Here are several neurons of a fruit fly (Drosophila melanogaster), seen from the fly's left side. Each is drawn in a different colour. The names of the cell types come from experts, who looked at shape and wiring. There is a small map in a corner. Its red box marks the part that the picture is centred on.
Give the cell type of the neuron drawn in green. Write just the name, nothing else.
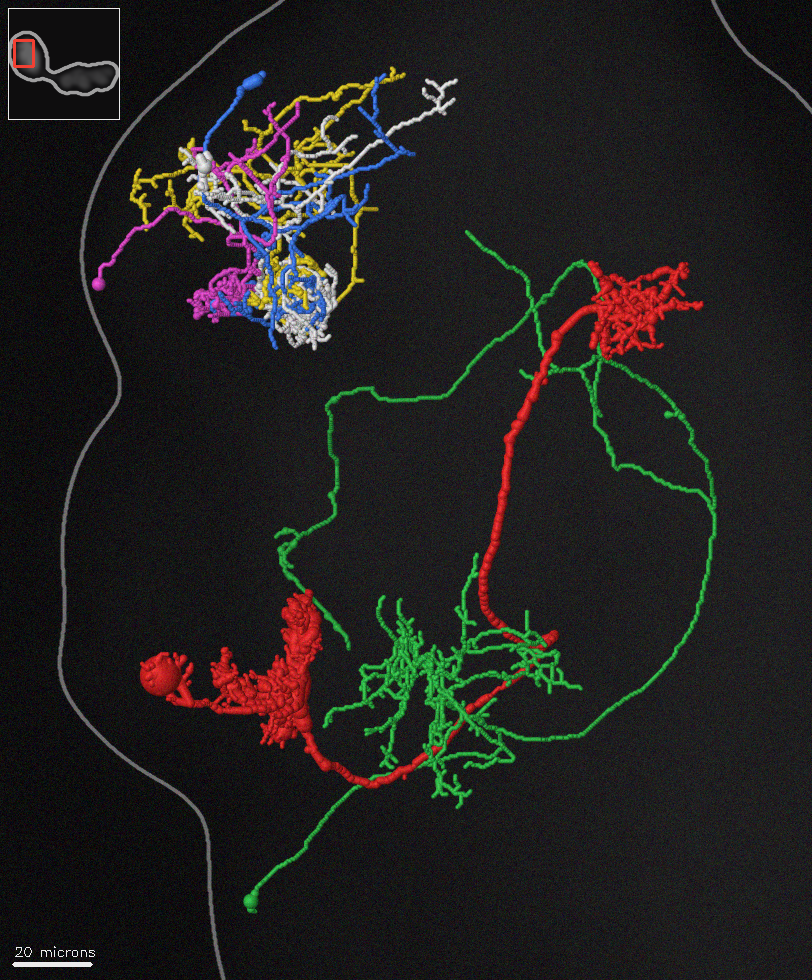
CB1498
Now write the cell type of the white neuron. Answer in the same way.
PAM06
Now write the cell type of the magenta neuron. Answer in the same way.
PAM13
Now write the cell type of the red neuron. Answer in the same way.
VP1d+VP4_l2PN2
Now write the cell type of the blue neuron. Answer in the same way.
PAM14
